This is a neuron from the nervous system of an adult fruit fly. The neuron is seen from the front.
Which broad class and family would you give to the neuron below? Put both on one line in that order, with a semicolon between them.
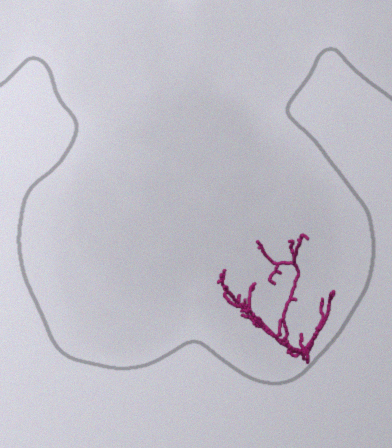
sensory neuron entering the nerve cord; class mechanosensory proprioceptive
